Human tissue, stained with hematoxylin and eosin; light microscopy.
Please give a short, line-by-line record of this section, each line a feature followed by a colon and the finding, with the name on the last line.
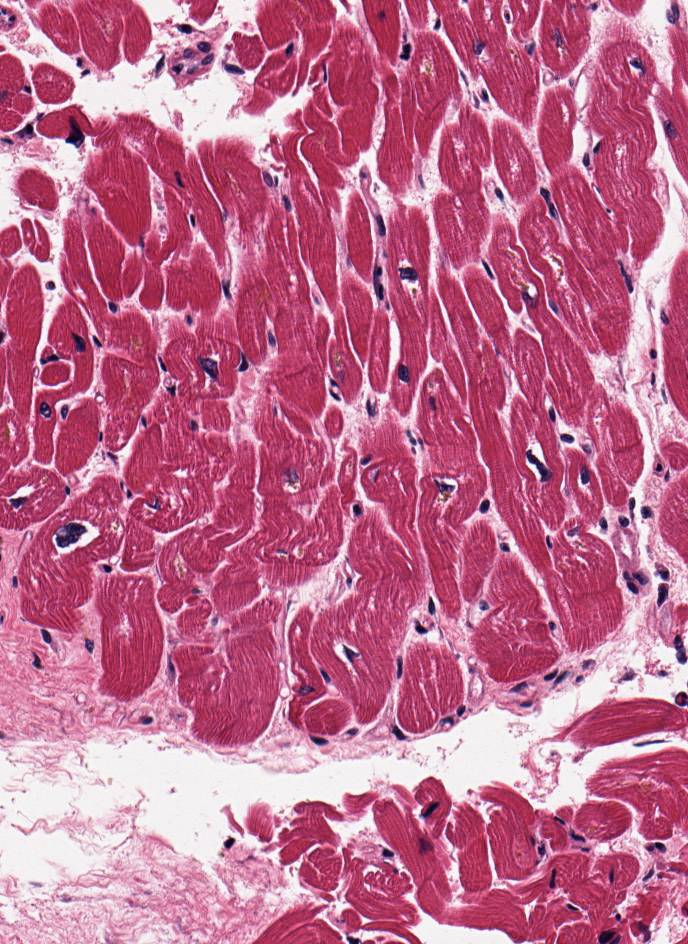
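Fibres: deep pink, branching and joining one another
Nuclei: single, in the centre of the fibres
Clear zone: pale, around several central nuclei, holding fine golden-brown granules
Lower left: muscle giving way to pale pink loose fibrous tissue
Name: left ventricle of the heart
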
